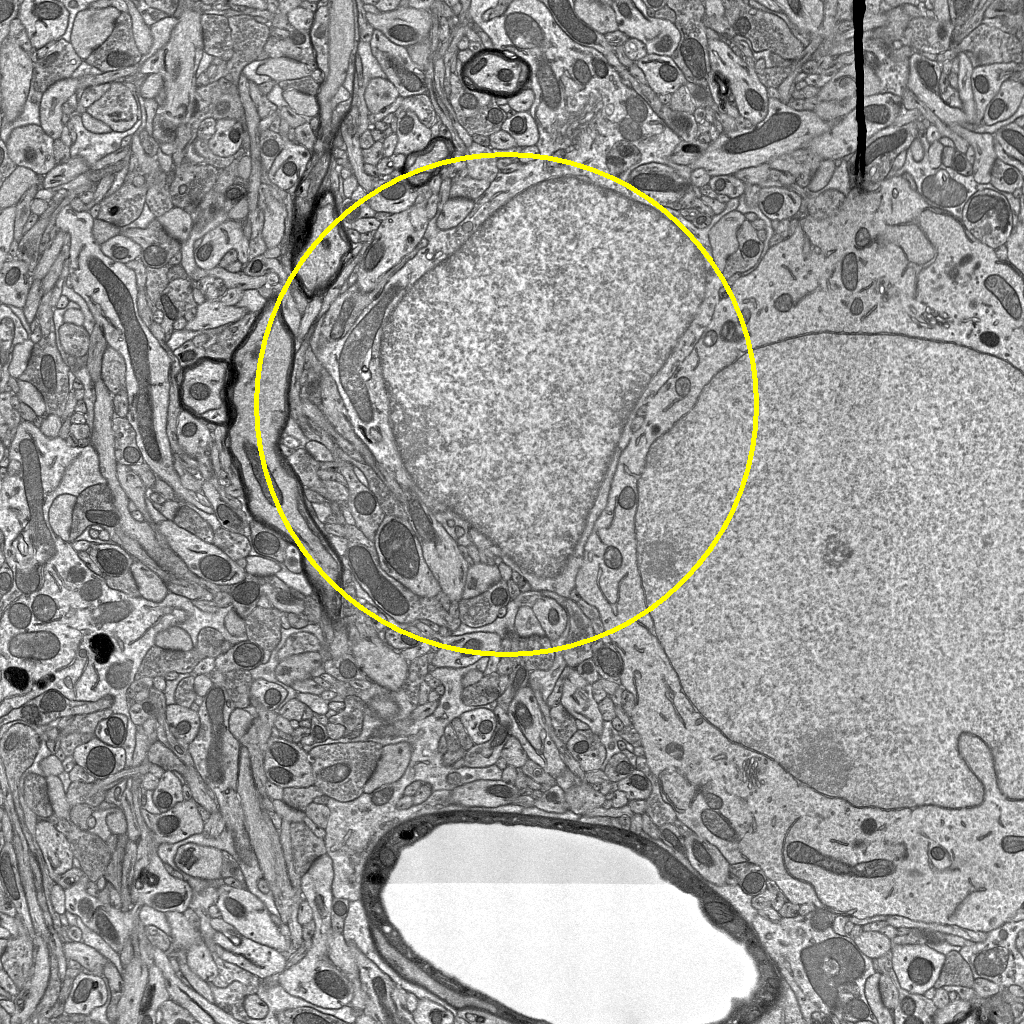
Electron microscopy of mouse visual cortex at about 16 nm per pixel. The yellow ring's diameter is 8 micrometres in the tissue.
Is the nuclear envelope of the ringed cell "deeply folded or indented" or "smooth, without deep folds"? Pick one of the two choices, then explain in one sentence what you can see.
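Smooth, without deep folds. The nuclear envelope runs smoothly without deep infoldings.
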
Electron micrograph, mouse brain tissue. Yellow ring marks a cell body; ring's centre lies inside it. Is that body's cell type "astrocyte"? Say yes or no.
yes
